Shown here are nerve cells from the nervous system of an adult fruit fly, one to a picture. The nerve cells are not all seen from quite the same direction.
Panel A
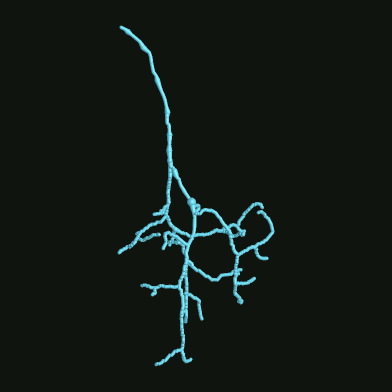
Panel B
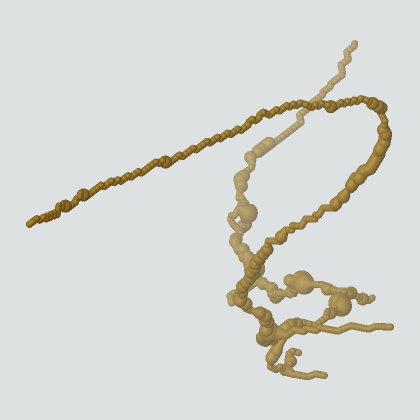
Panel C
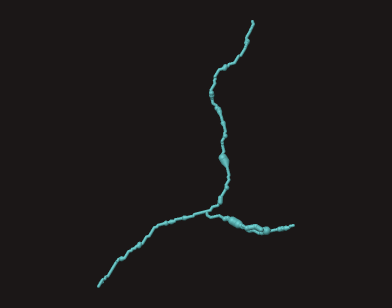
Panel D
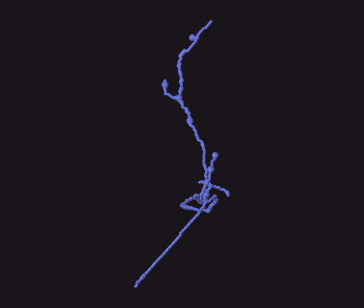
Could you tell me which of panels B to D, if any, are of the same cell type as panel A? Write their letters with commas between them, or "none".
none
